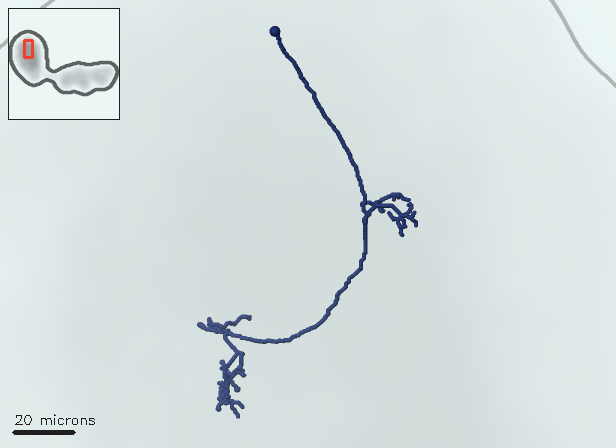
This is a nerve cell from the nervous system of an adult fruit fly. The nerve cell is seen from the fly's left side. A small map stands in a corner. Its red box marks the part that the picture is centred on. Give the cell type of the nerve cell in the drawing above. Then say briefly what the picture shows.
It is of cell type PFNp_b. This is a central-brain intrinsic neuron. The cell body is at the top of the picture. By the scale bar it is about 130 microns tall in this view.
